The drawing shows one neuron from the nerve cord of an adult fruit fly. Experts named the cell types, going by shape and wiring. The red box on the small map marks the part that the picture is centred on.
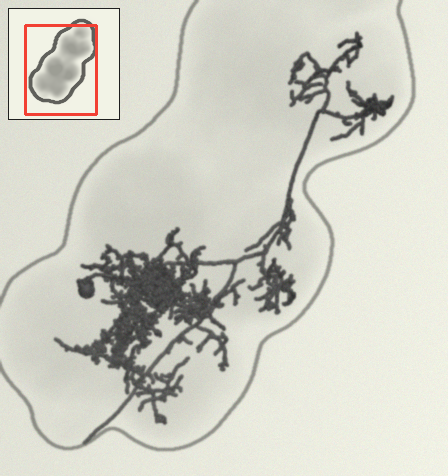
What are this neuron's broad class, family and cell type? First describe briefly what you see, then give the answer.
Dozens of branch ends can be seen. As drawn here it is about as wide as it is tall. This is an ascending neuron. The family is hemilineage 03B. Its cell type is ANXXX002.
